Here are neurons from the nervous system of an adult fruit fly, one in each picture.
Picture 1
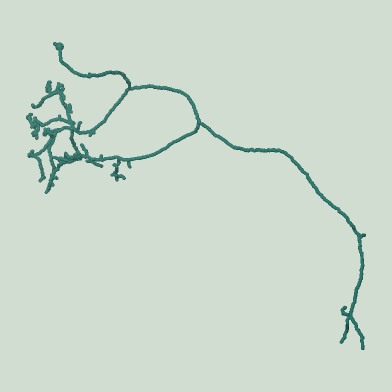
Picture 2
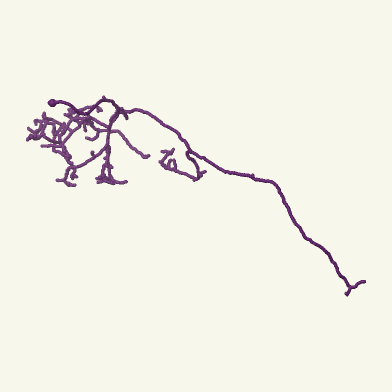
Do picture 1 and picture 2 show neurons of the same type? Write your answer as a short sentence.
They are of different cell types.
